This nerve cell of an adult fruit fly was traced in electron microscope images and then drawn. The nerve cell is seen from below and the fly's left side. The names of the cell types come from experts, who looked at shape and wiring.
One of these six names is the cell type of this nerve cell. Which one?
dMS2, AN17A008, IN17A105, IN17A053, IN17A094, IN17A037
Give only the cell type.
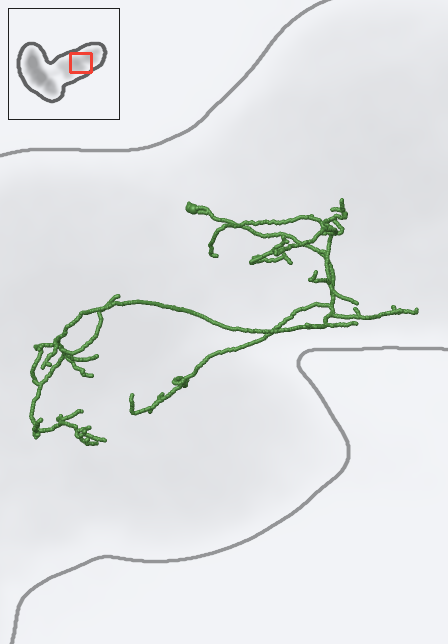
IN17A105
